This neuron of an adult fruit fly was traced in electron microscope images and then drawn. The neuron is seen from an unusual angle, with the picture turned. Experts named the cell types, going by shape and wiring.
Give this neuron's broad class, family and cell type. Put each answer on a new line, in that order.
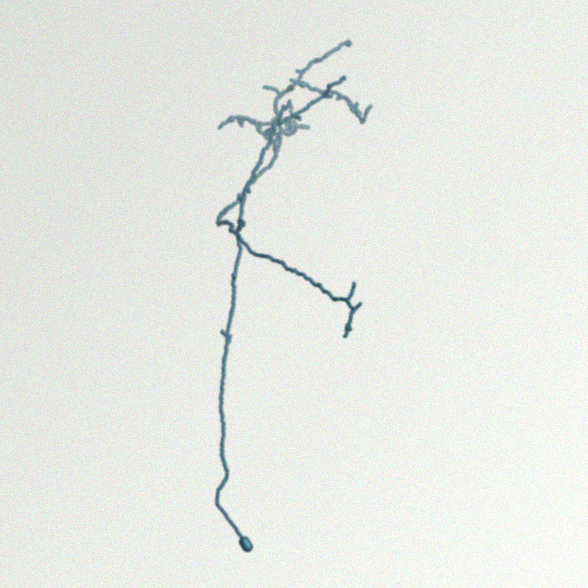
central-brain intrinsic neuron
hemilineage SMPad2
PS008_b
